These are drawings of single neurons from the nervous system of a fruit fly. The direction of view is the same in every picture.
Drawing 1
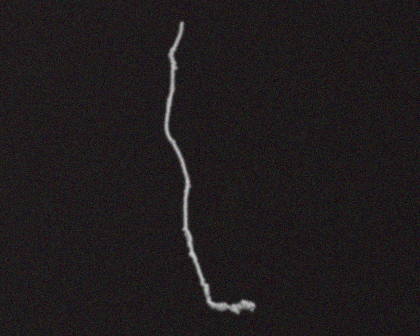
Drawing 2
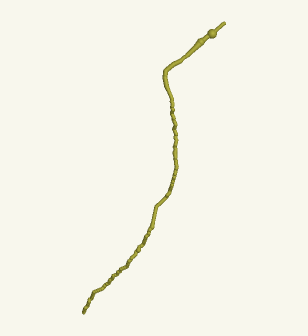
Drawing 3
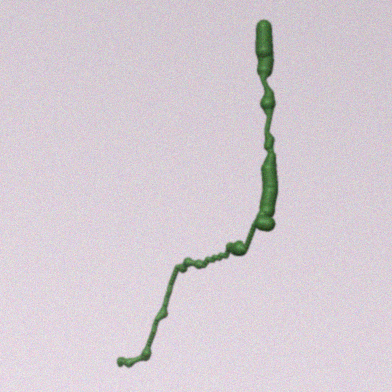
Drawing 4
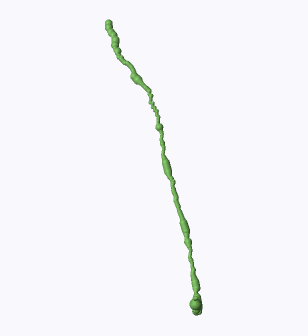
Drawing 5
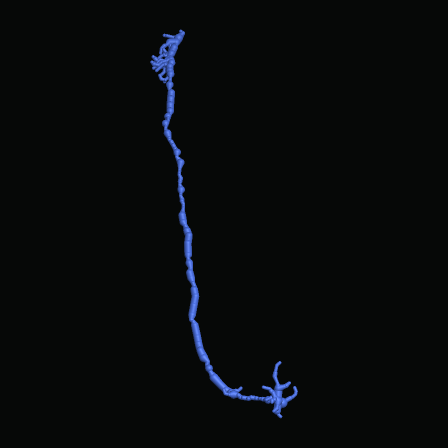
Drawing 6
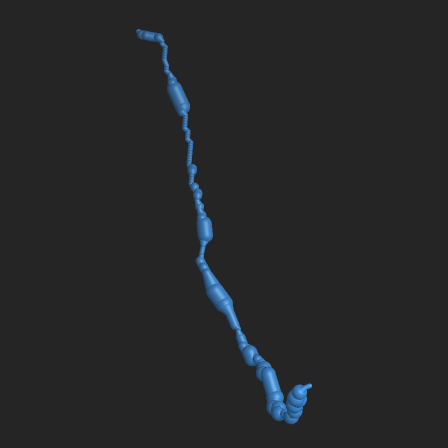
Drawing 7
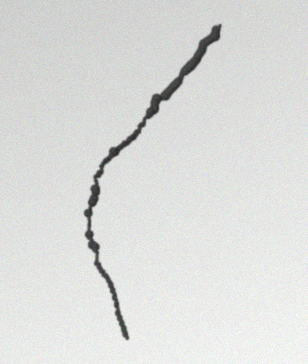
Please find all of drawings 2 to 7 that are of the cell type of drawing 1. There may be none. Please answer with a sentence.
Drawing 2, drawing 3, drawing 4, drawing 6 and drawing 7 are of the same cell type.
